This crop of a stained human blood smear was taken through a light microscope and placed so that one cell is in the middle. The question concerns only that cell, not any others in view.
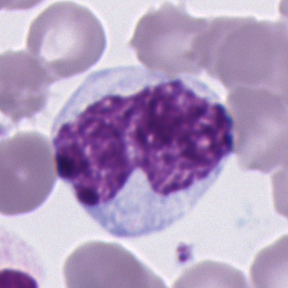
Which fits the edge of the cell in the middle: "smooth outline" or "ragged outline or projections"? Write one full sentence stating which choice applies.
Smooth rather than rough is the outline of this cell.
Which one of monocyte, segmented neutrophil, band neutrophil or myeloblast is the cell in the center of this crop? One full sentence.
The centrally placed cell is classified as a monocyte.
